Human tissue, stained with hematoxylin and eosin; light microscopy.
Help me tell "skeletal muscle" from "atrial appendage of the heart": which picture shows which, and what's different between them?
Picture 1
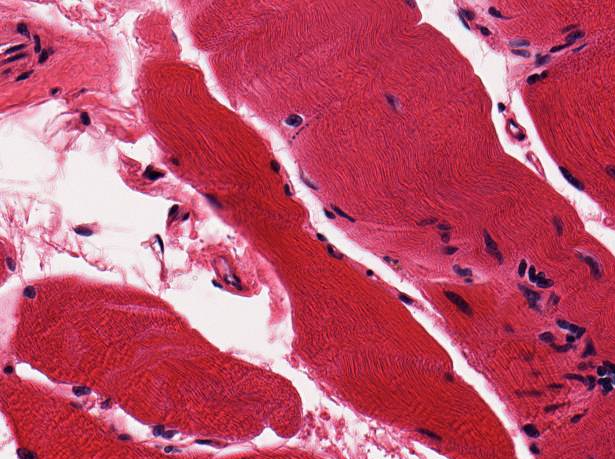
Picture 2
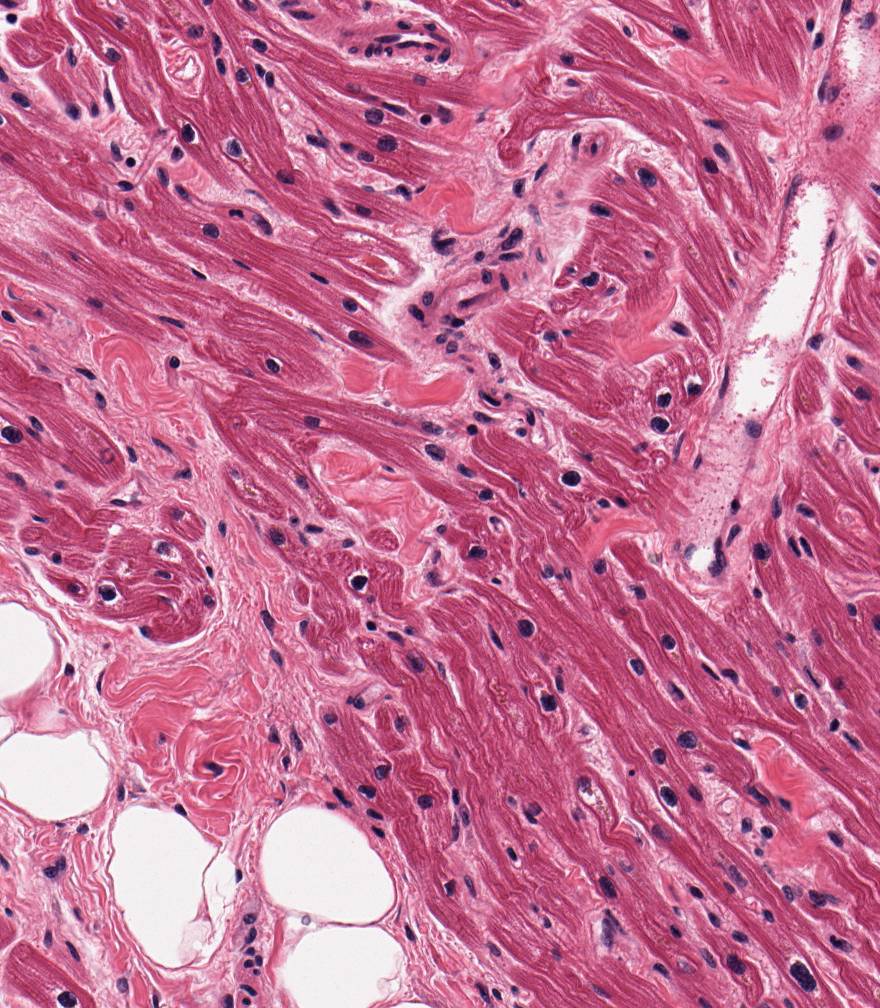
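Skeletal muscle appears in picture 1; the atrial appendage of the heart appears in picture 2. In picture 1 the small, dark, flattened nuclei sit at the fibre edges, and the cytoplasm shows fine wavy lines throughout. The cardiac muscle fibres in picture 2 branch and join one another rather than running as separate parallel cells. Between the fibres, picture 1 has pale, loose, wispy connective tissue with scattered nuclei at upper left, while picture 2 has bundles of wavy, paler pink collagen. No fat cells appear in picture 1; picture 2 has a small cluster of empty, rounded fat cells in the lower left corner.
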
